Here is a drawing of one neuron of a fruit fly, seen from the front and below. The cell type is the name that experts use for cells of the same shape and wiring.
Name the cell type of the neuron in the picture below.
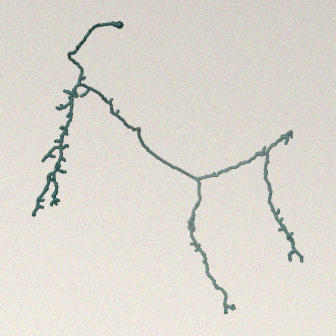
TmY9a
